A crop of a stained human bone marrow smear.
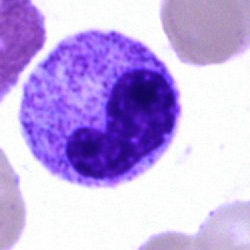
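Band neutrophil, the central cell of a stained bone marrow smear. You'll see the outline is round and smooth. The nucleus is indented, curving around a concavity that faces the upper left, and it lies off-centre toward the lower right. Its chromatin is dark purple and coarsely clumped.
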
